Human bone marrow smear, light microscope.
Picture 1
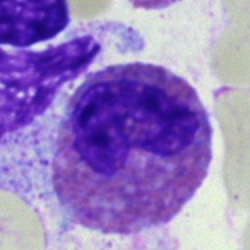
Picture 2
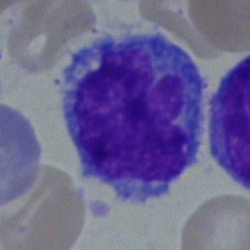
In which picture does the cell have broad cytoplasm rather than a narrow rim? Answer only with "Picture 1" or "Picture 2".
Picture 1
